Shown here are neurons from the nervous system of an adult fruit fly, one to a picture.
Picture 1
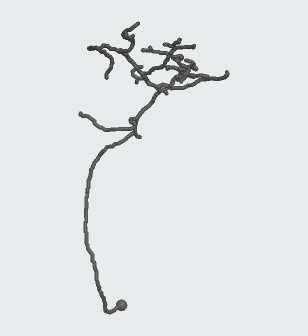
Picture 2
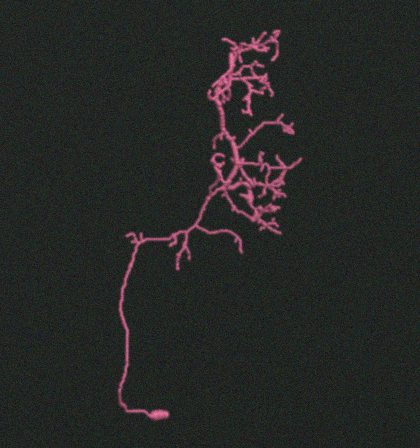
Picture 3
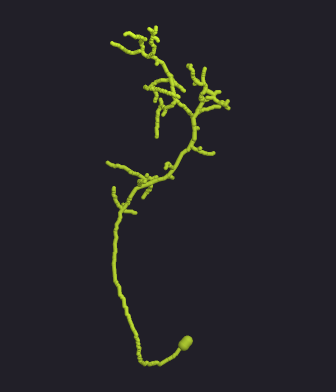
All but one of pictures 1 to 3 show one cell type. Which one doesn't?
2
